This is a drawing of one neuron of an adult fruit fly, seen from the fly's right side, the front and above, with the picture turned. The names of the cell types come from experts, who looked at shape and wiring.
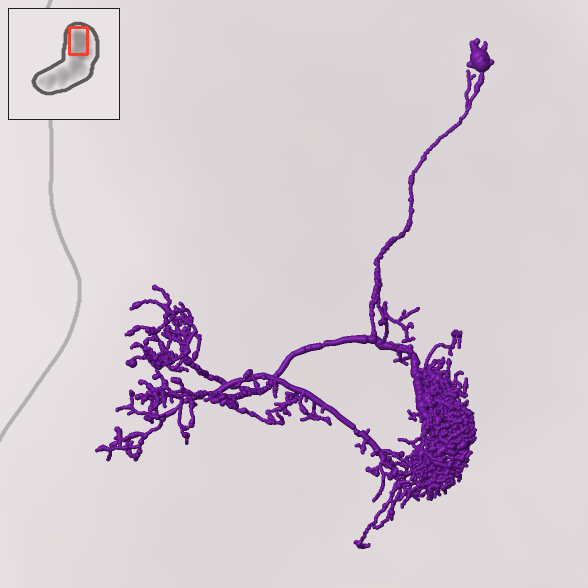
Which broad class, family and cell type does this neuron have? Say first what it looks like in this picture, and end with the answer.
Its cell body lies at the upper right of the picture. Dozens of branch ends can be seen. It is a central-brain intrinsic neuron. Its family is MBON. It is of cell type MBON06.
